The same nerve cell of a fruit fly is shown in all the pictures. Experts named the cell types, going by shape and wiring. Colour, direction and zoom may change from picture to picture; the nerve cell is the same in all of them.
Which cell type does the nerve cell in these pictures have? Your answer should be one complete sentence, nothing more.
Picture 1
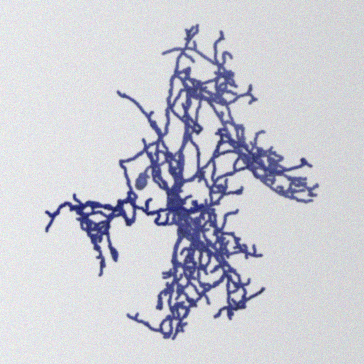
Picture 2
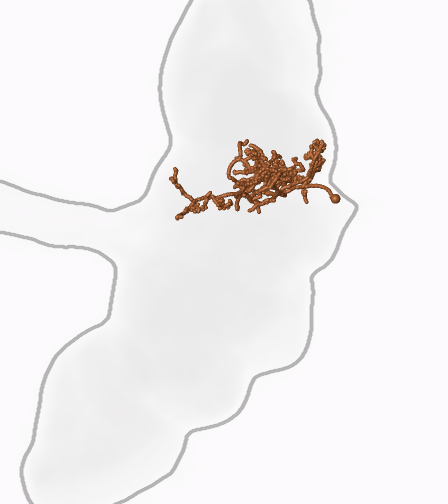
What this nerve cell is, by cell type, is LAL029_e.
